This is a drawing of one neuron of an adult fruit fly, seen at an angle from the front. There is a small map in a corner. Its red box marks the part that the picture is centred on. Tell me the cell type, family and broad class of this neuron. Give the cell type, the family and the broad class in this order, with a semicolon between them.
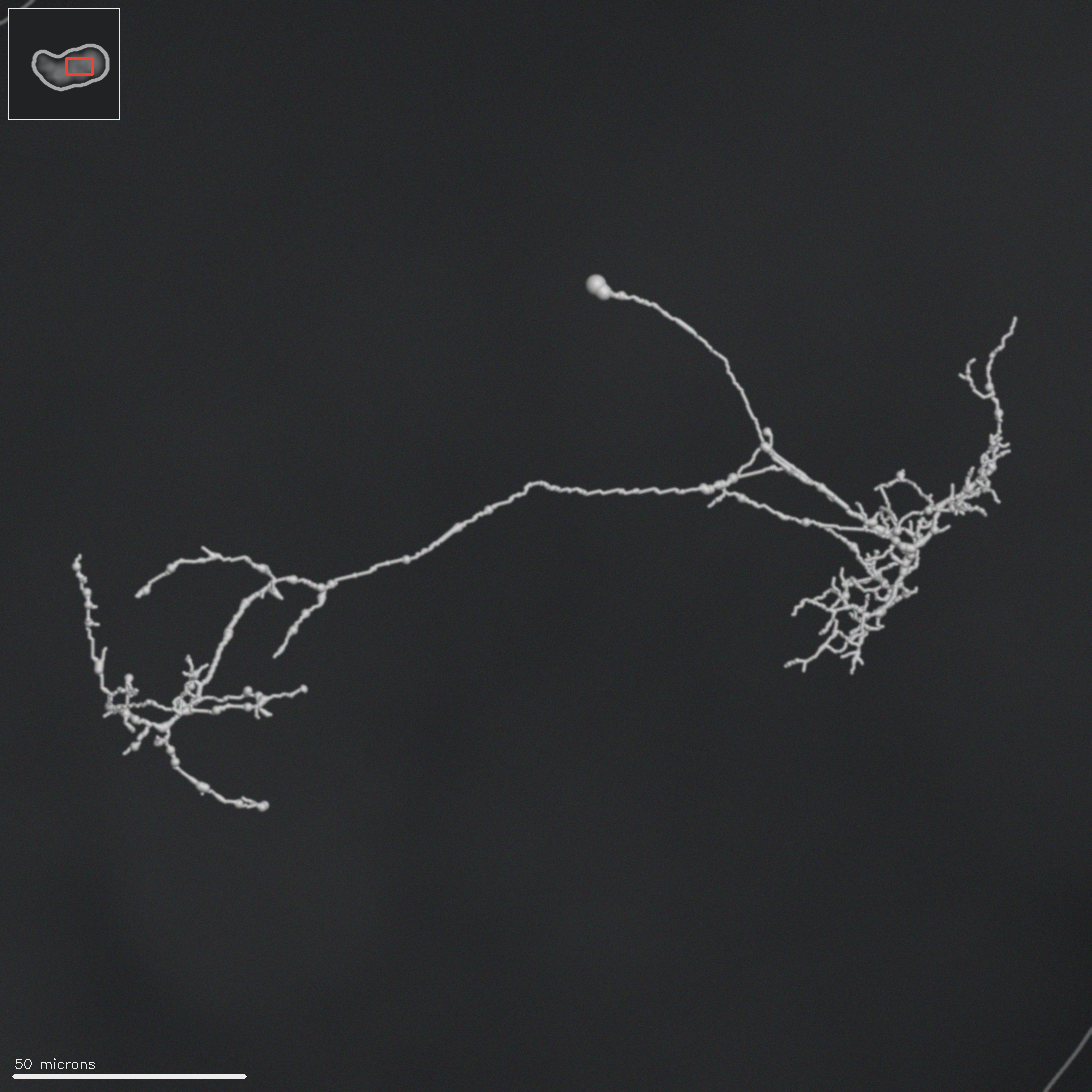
CB1322; hemilineage DM4_ventral; central-brain intrinsic neuron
